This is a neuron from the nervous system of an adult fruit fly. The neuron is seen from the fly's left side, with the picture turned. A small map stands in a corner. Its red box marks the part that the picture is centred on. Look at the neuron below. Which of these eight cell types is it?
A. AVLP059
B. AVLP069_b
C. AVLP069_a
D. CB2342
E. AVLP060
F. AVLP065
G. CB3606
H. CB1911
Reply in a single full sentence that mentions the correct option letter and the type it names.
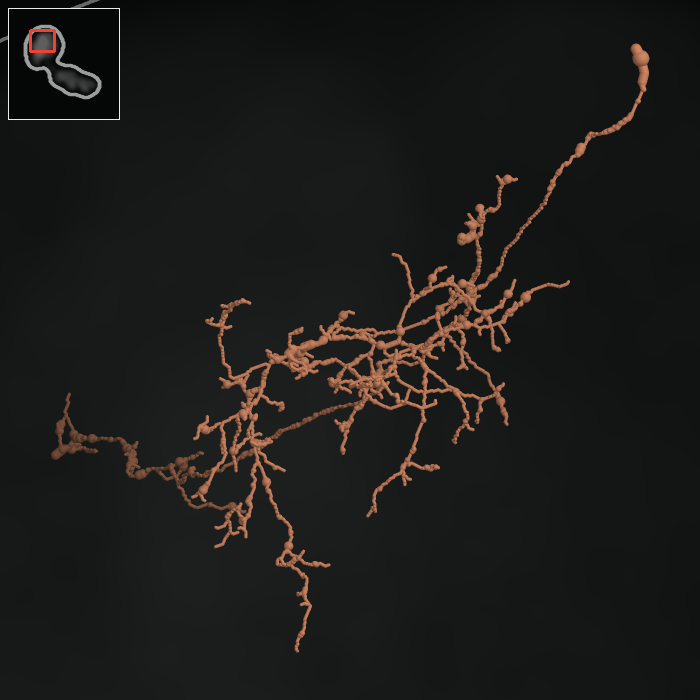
Option C, namely AVLP069_a, is the cell type of the neuron.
